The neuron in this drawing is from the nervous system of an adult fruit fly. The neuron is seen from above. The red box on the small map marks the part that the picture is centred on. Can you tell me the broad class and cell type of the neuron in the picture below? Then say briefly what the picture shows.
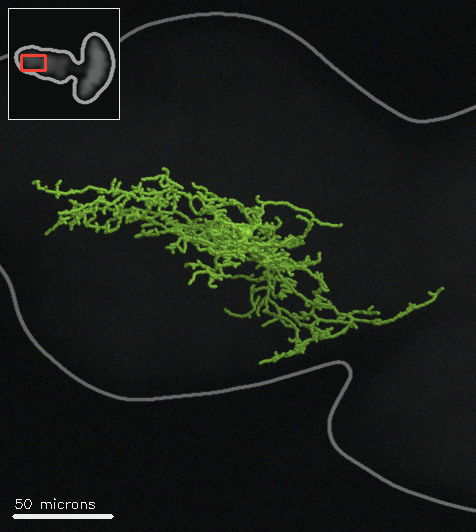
It is a nerve-cord intrinsic neuron. Its cell type is INXXX045. It lies in the nerve cord. By the scale bar it is about 200 microns wide in this view. The picture shows dozens of branch ends.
